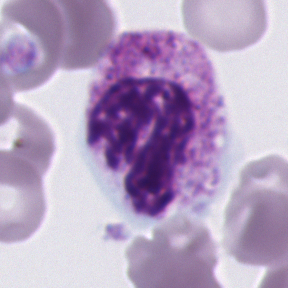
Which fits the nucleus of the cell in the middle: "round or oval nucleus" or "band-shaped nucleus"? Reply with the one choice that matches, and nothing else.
Band-shaped nucleus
